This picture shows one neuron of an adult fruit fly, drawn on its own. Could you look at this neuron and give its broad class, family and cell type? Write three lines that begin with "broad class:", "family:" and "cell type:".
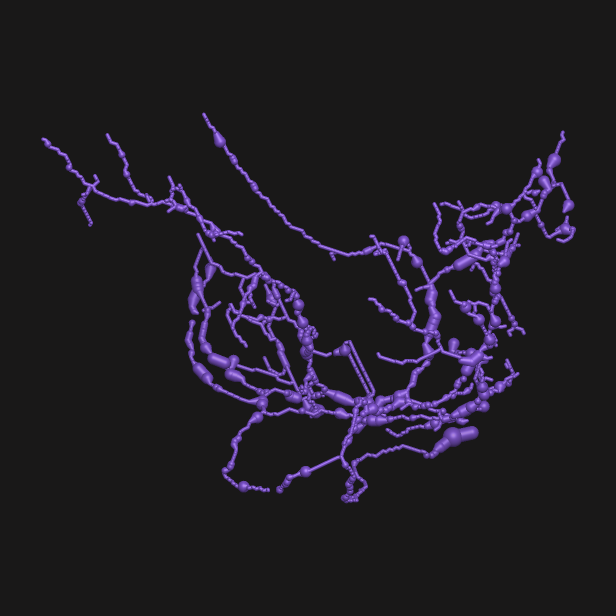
broad class: nerve-cord intrinsic neuron
family: hemilineage 01B
cell type: IN01B024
